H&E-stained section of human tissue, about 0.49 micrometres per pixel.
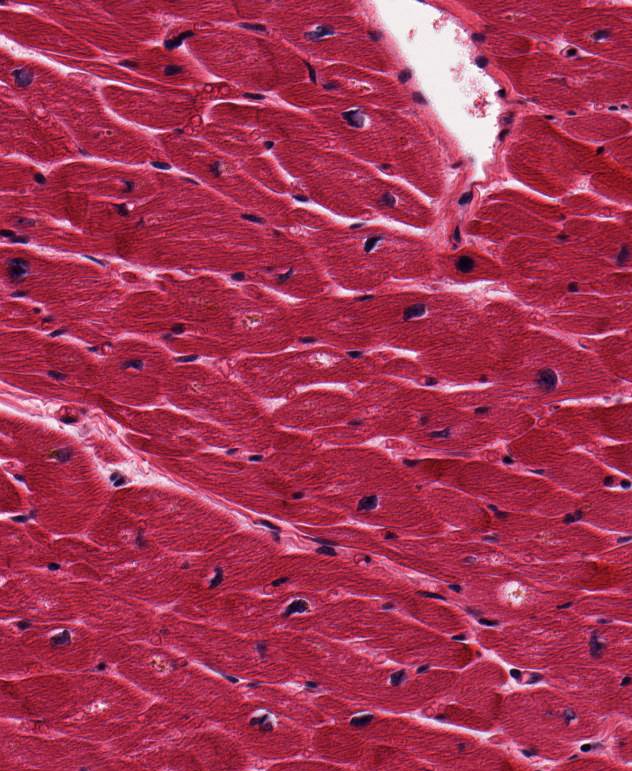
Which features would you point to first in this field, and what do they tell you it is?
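Myocardium, recognisable by fibres that branch and join their neighbours instead of running as separate straight cylinders. Their cytoplasm is deeply eosinophilic with fine striations.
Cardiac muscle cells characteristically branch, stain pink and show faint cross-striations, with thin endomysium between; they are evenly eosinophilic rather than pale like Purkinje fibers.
The connective tissue between fibres is scant, in thin strands with slender dark nuclei. Some fibres also show small pale zones at the nuclear poles holding faint golden-brown granules.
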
